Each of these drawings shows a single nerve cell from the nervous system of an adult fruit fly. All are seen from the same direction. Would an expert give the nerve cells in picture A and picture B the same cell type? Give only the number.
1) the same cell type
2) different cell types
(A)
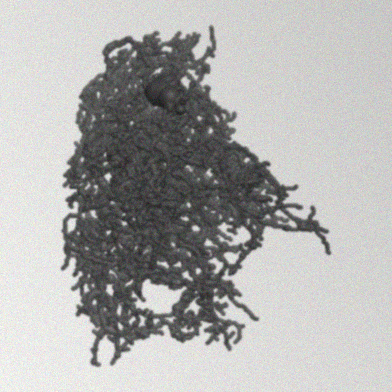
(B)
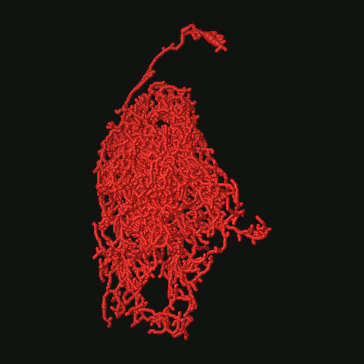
1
